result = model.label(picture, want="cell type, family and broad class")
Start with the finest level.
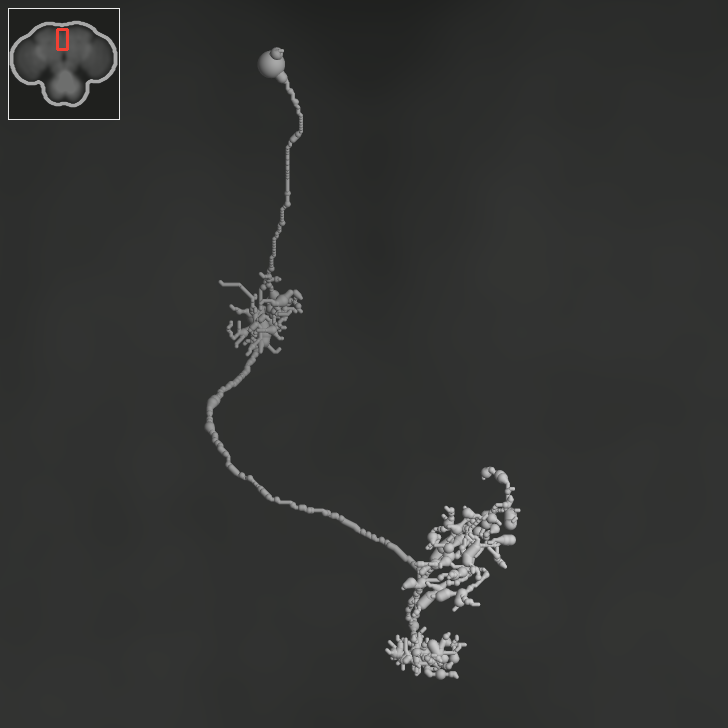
PEN_a(PEN1); class CX; central-brain intrinsic neuron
